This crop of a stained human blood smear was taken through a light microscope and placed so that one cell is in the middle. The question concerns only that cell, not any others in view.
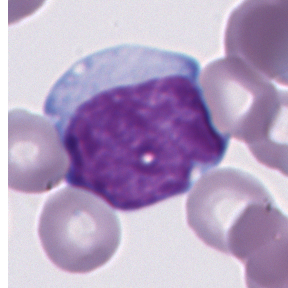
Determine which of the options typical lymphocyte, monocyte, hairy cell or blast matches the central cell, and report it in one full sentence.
The middle of this crop is occupied by a blast.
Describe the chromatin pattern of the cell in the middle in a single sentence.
The chromatin is fine; coarse clumps are not a feature here.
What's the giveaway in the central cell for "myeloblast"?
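For a myeloblast, the nucleus is the part that fits: it fills most of the cell.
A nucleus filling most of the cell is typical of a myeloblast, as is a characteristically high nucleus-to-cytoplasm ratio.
Most of the cytoplasm lies above the nucleus as a crescent. Where I hesitate is the shape, because this nucleus has an irregular, angular outline.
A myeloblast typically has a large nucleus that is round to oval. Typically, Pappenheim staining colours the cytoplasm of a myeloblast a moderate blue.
The cytoplasm in this cell is pale blue, lighter than that.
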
